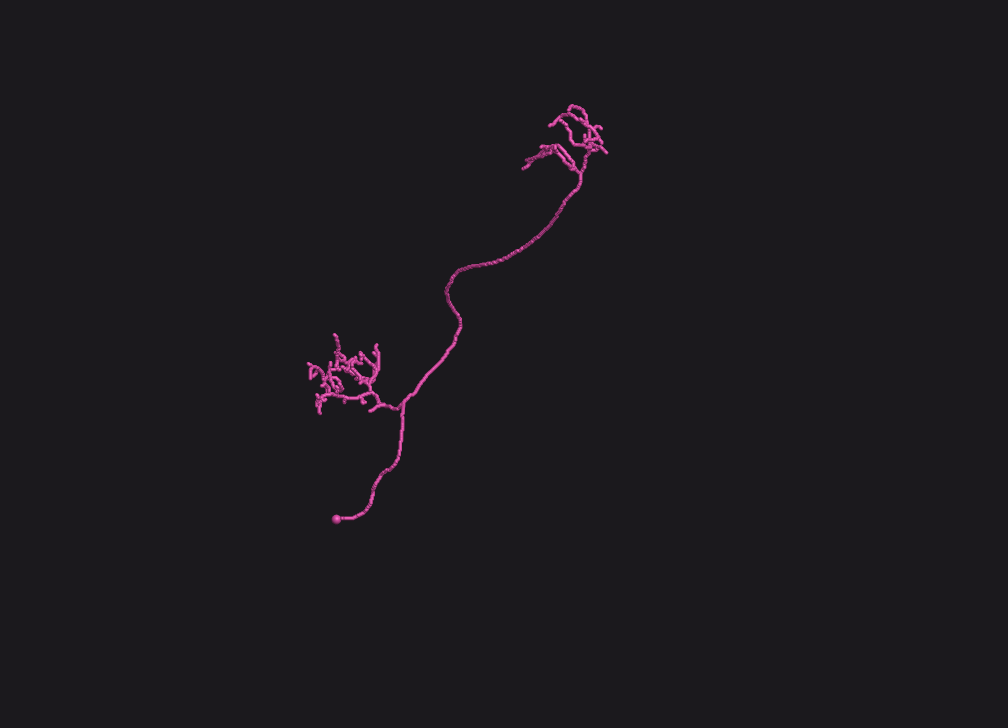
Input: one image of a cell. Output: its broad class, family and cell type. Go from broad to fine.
central-brain intrinsic neuron; hemilineage ALv1; M_vPNml83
